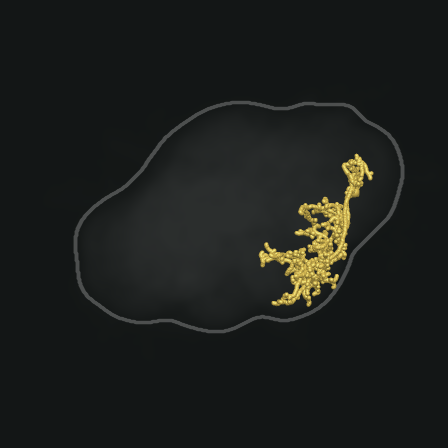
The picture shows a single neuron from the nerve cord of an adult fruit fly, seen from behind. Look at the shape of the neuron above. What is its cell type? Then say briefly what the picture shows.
It is of cell type STTMm. It is a motor neuron of the nerve cord. In this view it is taller than it is wide.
